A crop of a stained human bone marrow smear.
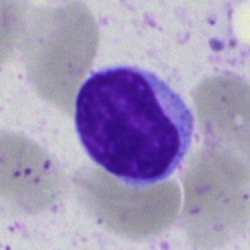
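Lymphocyte in the middle of a stained human bone marrow smear. The cell has a smooth, rounded-oval outline. Its chromatin is dark purple and clumped, with small paler patches between the clumps. Pale blue cytoplasm forms only a thin rim around the nucleus and is widest on the right side of the cell.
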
